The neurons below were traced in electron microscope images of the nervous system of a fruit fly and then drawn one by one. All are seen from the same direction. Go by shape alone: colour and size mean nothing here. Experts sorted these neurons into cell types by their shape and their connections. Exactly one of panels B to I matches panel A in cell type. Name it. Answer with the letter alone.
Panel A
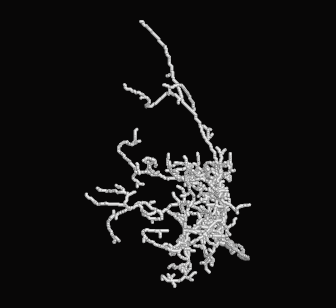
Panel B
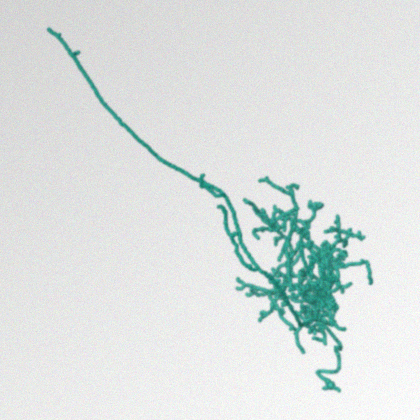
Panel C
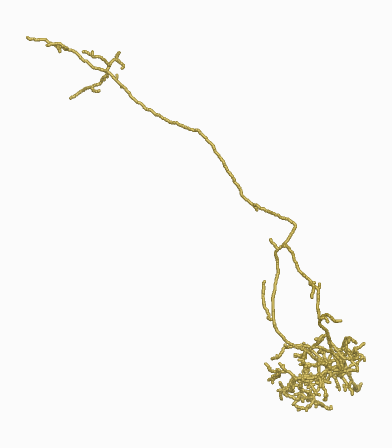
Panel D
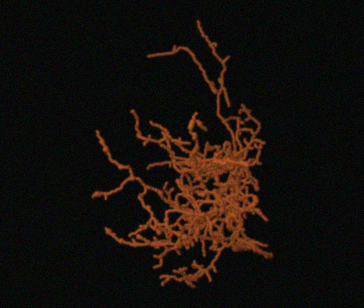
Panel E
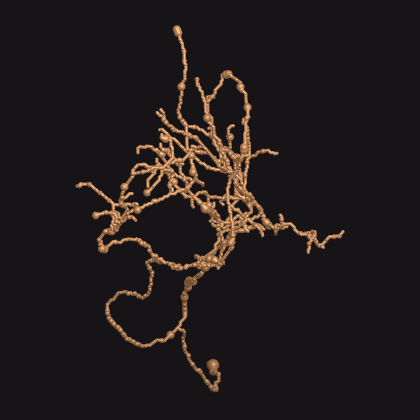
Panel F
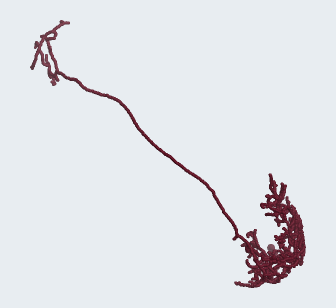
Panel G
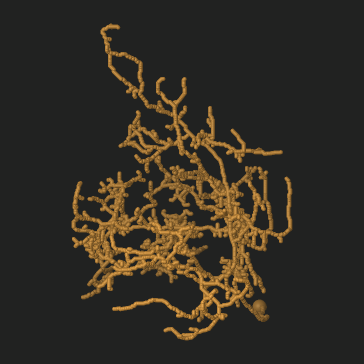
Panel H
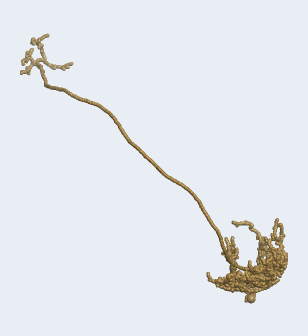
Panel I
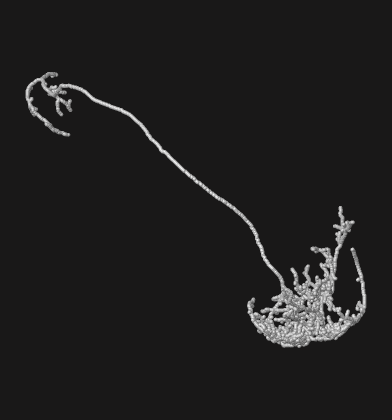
D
